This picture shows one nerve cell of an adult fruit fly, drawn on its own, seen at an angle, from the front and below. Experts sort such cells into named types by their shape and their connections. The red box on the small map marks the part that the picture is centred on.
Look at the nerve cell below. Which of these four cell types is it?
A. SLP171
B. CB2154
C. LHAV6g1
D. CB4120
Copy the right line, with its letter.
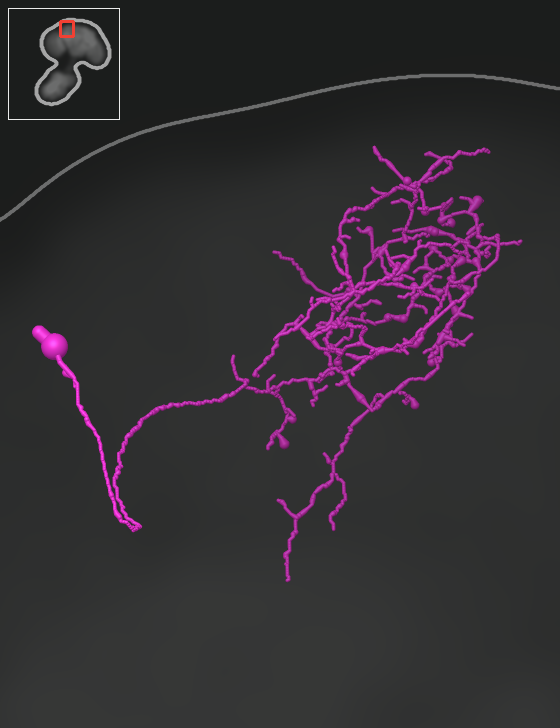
D. CB4120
